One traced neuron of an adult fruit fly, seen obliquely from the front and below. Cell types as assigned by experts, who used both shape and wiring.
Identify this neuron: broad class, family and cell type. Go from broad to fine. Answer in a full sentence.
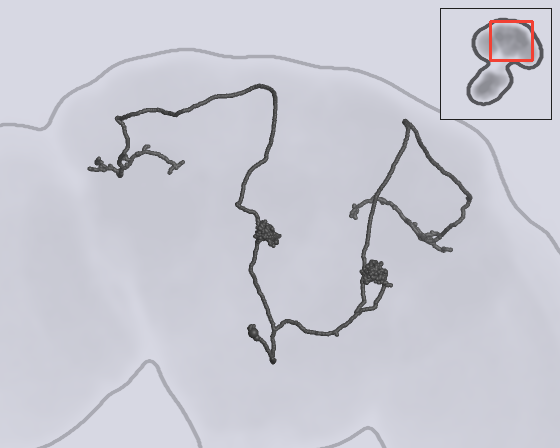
A central-brain intrinsic neuron of class ALPN, type VP1d_il2PN.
